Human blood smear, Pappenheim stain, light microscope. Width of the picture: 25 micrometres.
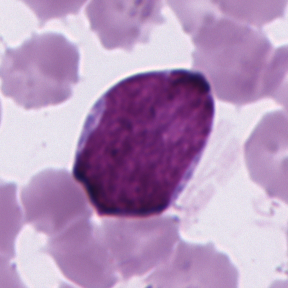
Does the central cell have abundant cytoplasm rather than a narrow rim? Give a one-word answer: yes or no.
No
